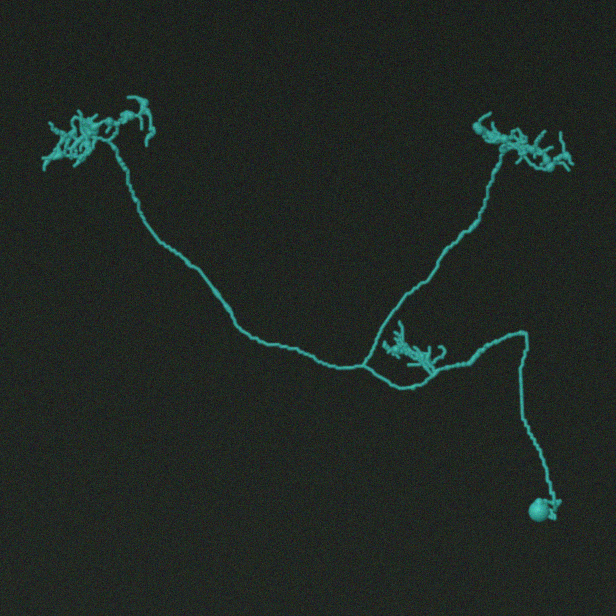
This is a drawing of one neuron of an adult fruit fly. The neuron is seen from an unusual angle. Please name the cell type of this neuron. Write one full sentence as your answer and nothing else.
This neuron is assigned to the cell type vDeltaC.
